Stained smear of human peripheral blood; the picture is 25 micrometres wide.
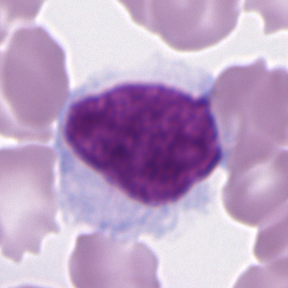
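Hairy cell: the central cell has pale, light blue cytoplasm. Its outer edge is faint and frayed rather than sharply drawn. The nucleus is a single mass without lobes or deep indentation, and no distinct nucleoli stand out in it.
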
